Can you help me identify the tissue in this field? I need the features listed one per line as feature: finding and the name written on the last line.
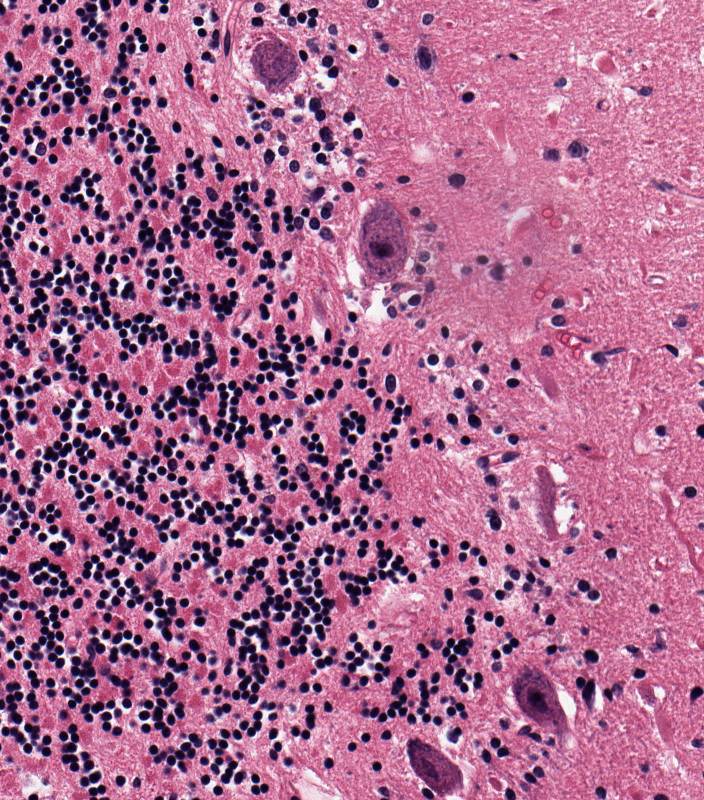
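Left half: crowded with small dark nuclei
Right half: pale pink, only scattered nuclei
Dense-zone nuclei: small, round, dark, almost no visible cytoplasm
Purkinje cells: large single neurons along the border, top centre to bottom
Vessel: small, with red blood cells, upper right, right of middle large neuron
Name: cerebellum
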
